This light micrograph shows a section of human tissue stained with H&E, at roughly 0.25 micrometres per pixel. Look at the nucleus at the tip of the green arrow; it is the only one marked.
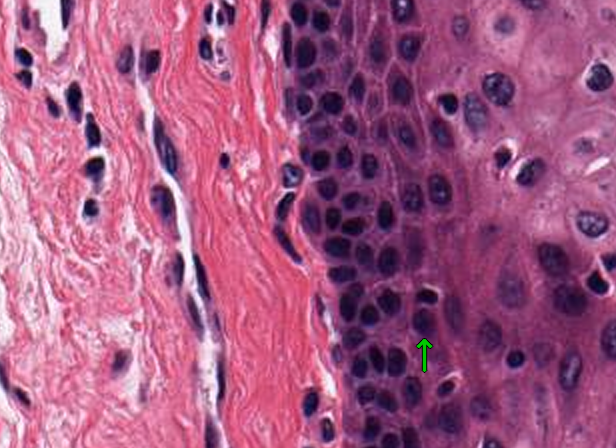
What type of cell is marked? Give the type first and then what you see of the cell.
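The marked nucleus belongs to a squamous epithelial cell. The nucleus is oval, dark and evenly stained, about the same size as the crowded nuclei around it. The cytoplasm is a thin purplish rim around the nucleus, with no clear border against its neighbours. It lies among tightly packed dark nuclei a few layers in from the edge next to the pink fibrous tissue, on the side toward the larger, paler cells. Just above it sits a dark nucleus surrounded by a clear white rim.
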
